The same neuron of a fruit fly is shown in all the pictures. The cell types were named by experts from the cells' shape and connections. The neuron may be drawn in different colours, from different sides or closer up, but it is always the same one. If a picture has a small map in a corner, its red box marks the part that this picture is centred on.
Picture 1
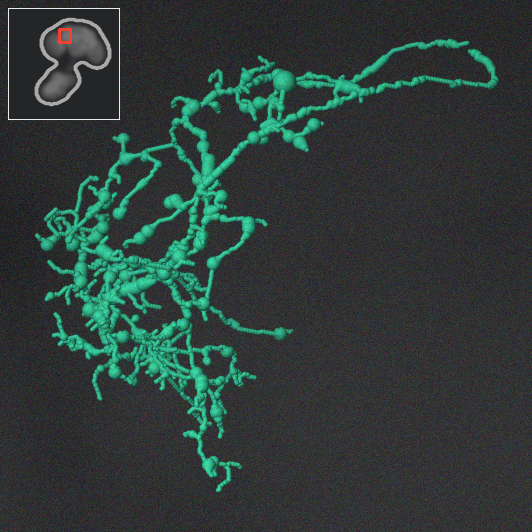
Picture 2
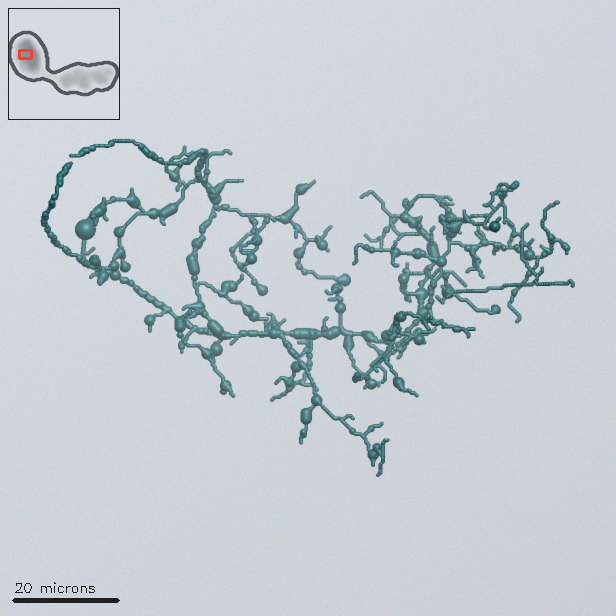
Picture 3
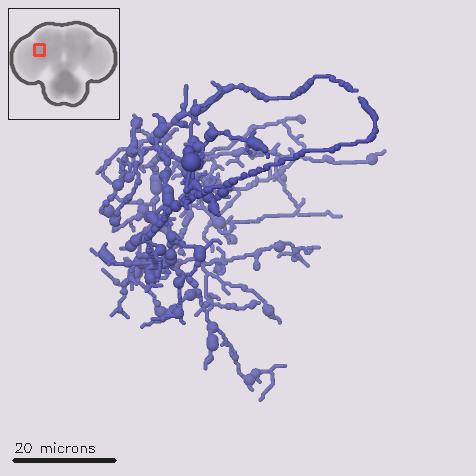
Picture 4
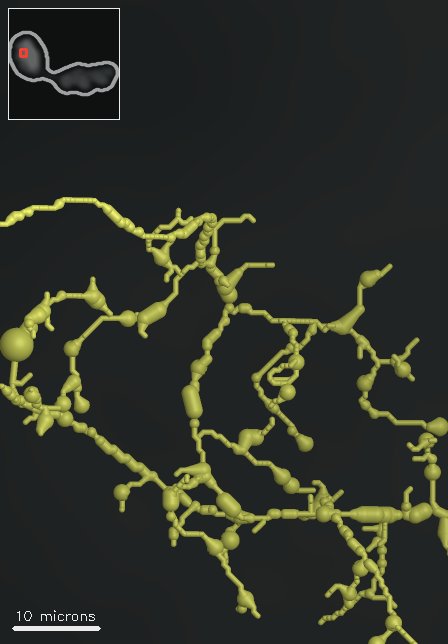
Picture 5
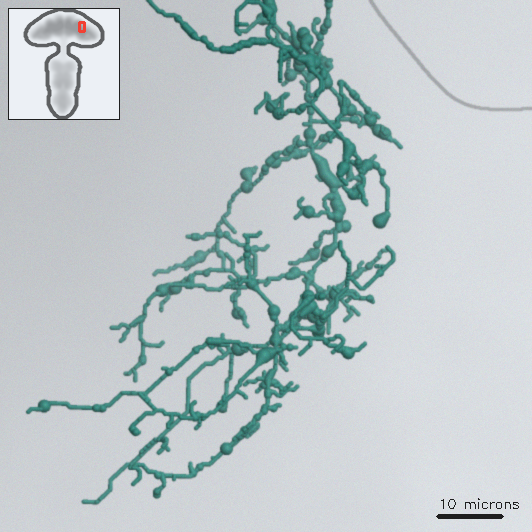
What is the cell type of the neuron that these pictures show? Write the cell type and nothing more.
AVLP311_a2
